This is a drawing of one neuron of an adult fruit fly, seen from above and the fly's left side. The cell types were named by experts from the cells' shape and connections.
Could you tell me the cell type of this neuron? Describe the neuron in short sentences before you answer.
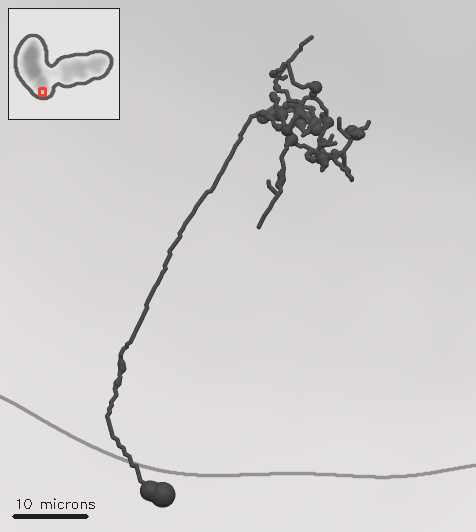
It is in the brain and does not reach the nerve cord. From top to bottom in the picture it spans about 65 microns. It is an optic-lobe intrinsic neuron. It is of cell type Cm2.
